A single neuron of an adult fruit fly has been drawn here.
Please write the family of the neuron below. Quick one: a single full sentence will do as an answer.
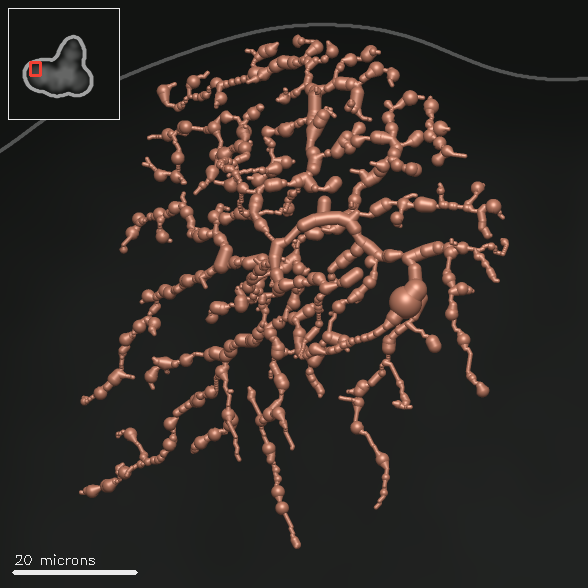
Family Dm is the family of this neuron.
